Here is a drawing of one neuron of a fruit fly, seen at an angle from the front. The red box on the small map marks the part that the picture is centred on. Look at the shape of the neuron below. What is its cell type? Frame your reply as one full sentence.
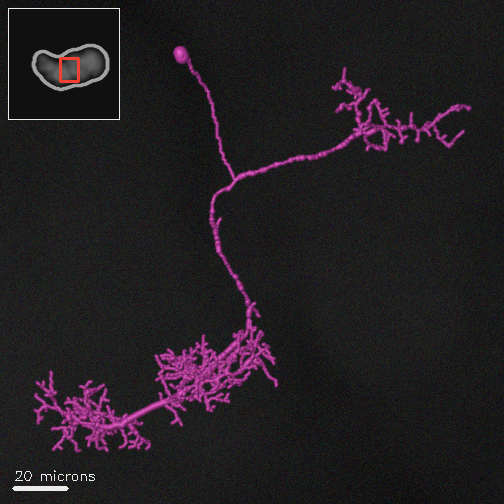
Included in the cell type LPLC4 is this neuron.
